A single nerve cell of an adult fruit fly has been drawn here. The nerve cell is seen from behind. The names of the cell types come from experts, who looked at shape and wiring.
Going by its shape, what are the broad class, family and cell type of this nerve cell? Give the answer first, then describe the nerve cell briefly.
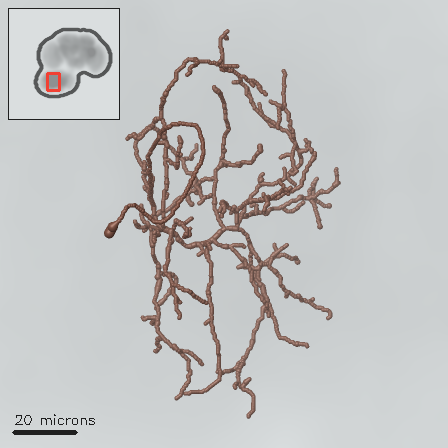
Its broad class is nerve-cord intrinsic neuron. Its family is hemilineage 03A. It is of cell type IN03A067. The cell body can be seen on the left of the picture. By the scale bar it is about 130 microns tall in this view. Dozens of branch ends can be seen.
